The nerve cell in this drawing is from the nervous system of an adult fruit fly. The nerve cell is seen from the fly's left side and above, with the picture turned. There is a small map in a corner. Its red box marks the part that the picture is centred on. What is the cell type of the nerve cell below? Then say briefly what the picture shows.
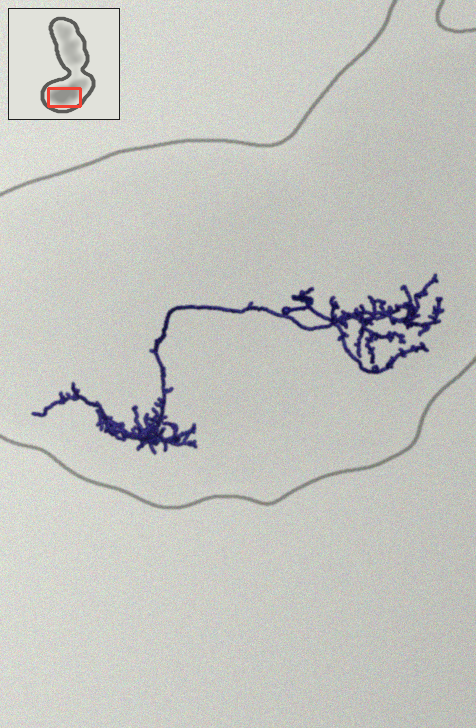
It is of cell type CB3606. This is a central-brain intrinsic neuron. Its cell body lies in the middle of the picture. The picture shows dozens of branch ends.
